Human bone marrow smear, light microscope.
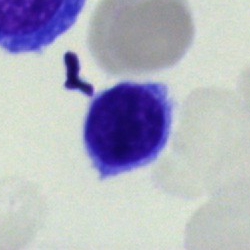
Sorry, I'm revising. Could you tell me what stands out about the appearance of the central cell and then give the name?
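Outline roughly round. Nucleus fills nearly whole cell. Small pointed tag of paler cytoplasm projecting from bottom edge. No cytoplasmic granules visible. Lymphocyte.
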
